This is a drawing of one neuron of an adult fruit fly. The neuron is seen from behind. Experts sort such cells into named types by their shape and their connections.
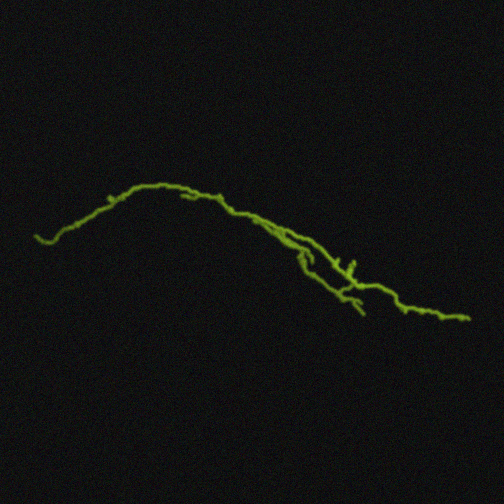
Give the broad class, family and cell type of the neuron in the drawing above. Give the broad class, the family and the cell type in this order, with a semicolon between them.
sensory neuron entering the nerve cord; class gustatory; LgLG5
